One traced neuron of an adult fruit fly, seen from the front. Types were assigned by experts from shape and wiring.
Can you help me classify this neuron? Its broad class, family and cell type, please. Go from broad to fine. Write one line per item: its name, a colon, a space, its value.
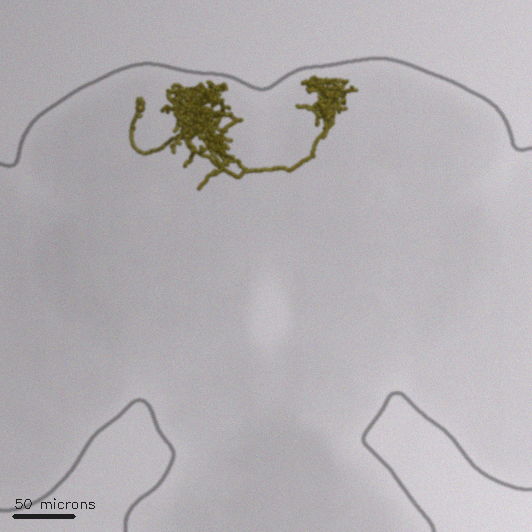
broad class: central-brain intrinsic neuron
family: hemilineage DL1_dorsal
cell type: SMP269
